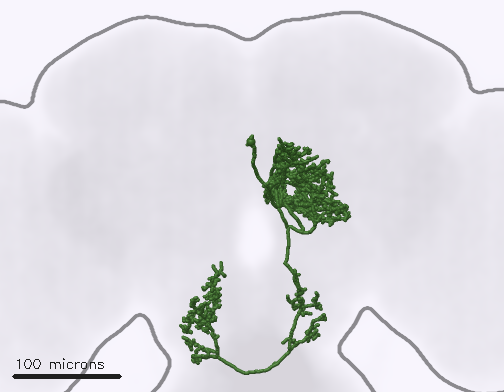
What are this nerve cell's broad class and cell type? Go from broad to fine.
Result: central-brain intrinsic neuron; LAL119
